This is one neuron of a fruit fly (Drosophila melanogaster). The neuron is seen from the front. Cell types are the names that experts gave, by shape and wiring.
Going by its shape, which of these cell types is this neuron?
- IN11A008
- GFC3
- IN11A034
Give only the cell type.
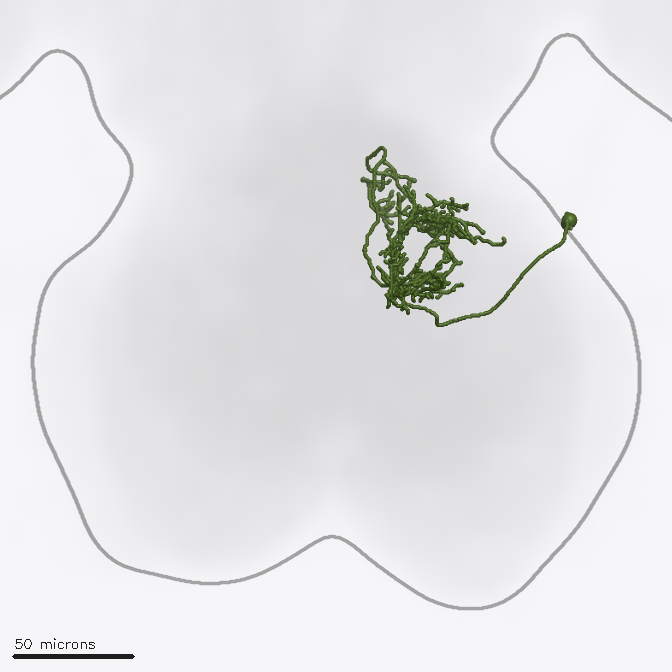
IN11A034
